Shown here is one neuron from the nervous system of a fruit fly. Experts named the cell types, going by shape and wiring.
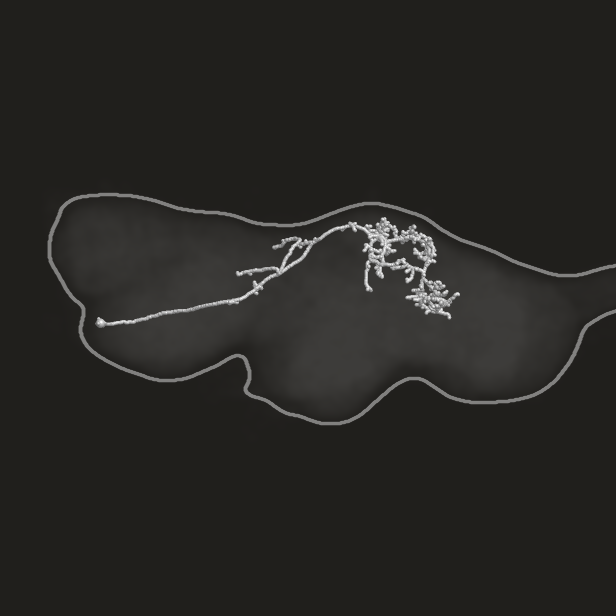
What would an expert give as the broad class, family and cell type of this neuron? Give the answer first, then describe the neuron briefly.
It is a nerve-cord intrinsic neuron. Its family is hemilineage 06B. It is of cell type IN06B066. The cell body can be seen on the left of the picture. As drawn here it is more than twice as wide as it is tall.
